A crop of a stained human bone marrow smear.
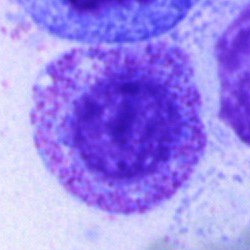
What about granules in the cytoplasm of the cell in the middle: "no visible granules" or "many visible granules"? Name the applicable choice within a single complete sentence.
In the cytoplasm of this cell, many granules are visible.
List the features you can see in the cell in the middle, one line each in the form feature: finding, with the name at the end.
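Outline: roughly round
Nucleus: near the cell centre
Chromatin: deep purple, small paler spots scattered through
Vacuole: small, clear, cytoplasm at upper left
Cell type: myelocyte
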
